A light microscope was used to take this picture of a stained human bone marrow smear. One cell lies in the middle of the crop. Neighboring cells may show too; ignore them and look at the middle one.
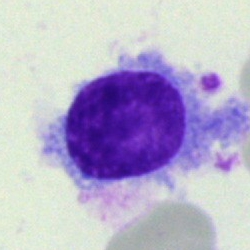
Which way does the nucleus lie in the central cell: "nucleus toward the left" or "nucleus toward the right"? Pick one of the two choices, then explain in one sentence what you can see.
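Nucleus toward the left. The cytoplasm is widest on the right side of the nucleus.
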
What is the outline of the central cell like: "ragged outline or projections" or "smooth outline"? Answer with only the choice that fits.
Ragged outline or projections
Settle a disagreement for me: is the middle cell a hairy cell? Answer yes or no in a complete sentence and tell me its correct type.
Yes, the cell at the middle is a hairy cell.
